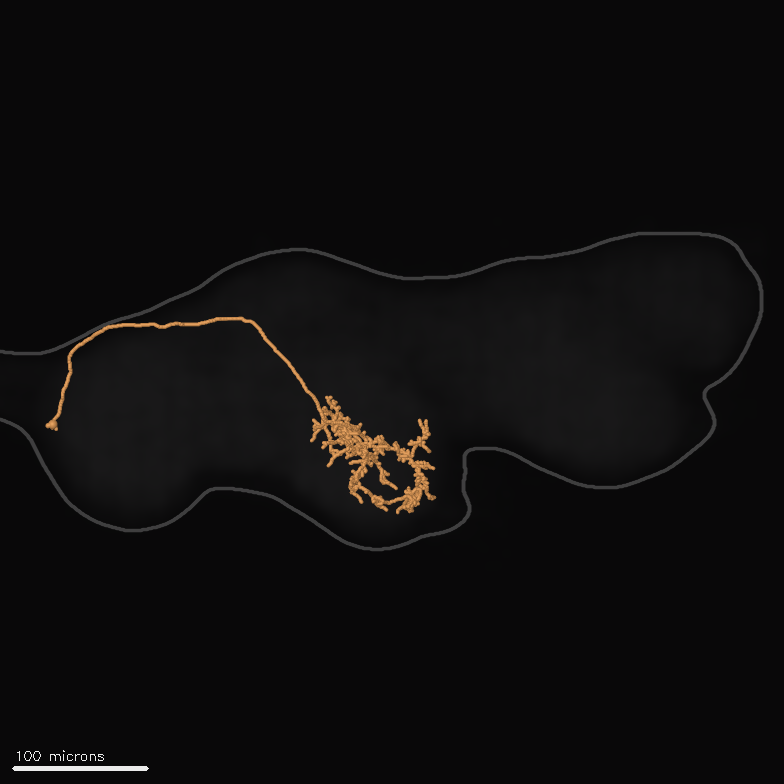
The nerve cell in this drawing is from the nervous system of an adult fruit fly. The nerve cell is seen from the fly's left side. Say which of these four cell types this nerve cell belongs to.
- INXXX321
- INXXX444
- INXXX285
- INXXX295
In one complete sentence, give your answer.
This nerve cell is recognized as the cell type INXXX321.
